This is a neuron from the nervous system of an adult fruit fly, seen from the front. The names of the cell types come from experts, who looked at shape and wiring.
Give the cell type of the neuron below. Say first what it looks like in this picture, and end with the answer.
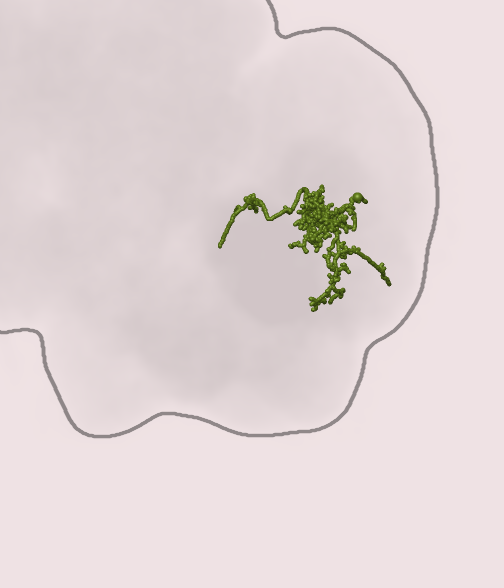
In this view it is wider than it is tall. It is a nerve-cord intrinsic neuron. Its cell type is INXXX387.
